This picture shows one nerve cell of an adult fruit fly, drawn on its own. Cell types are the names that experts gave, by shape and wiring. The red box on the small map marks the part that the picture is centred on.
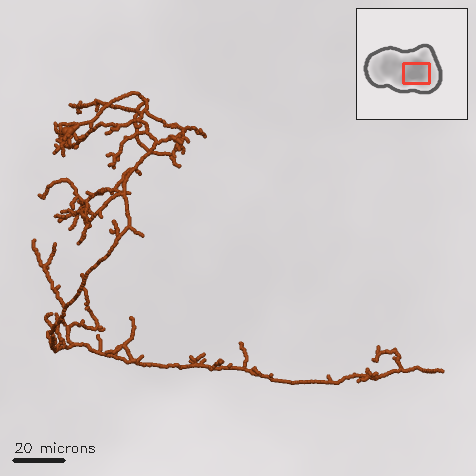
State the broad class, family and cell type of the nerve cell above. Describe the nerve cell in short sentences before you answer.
From left to right in the picture it spans about 170 microns. Dozens of branch ends can be seen. This is a nerve-cord intrinsic neuron. Its family is hemilineage 19A. It is of cell type IN19A083.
